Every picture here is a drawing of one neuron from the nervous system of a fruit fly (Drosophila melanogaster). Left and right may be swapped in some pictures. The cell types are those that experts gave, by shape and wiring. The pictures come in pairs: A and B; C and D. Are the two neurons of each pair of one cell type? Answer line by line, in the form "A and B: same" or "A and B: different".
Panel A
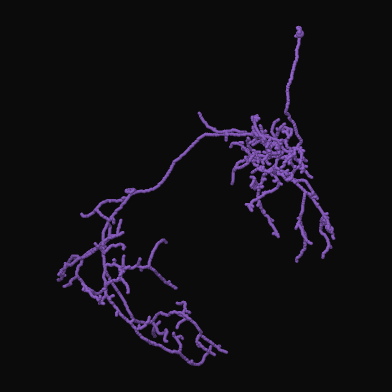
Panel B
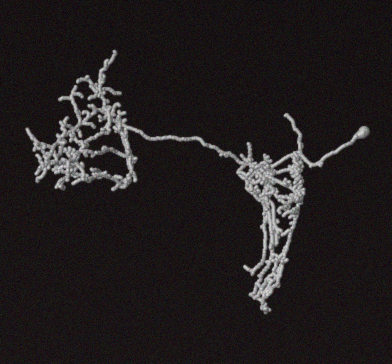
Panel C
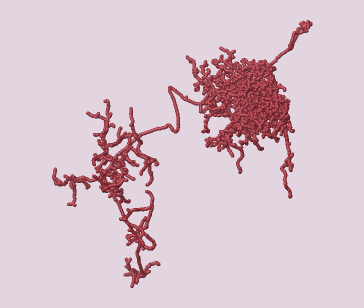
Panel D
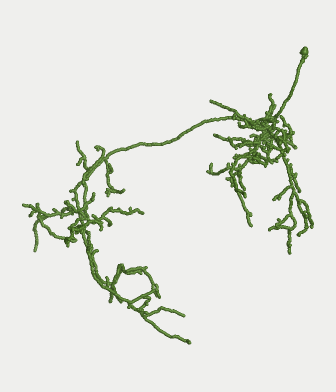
A and B: different
C and D: different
